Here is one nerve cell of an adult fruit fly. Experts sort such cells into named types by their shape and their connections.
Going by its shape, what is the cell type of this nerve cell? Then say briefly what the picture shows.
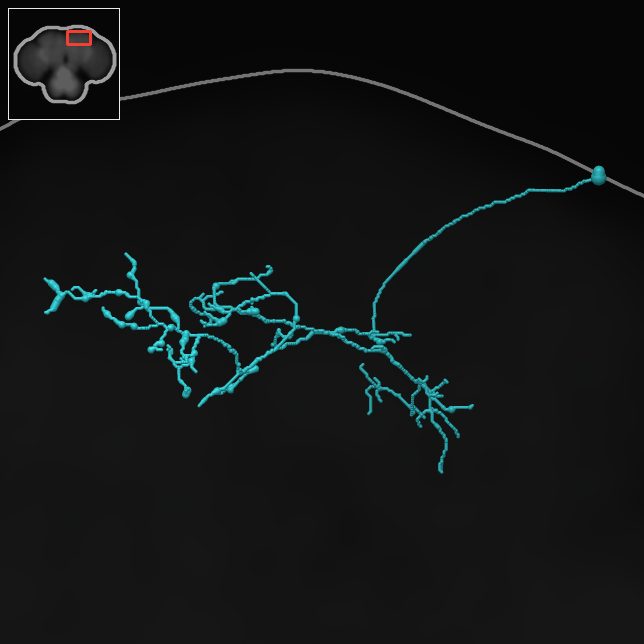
The cell type is SMP210. This is a central-brain intrinsic neuron. The cell body can be seen at the upper right of the picture. Dozens of branch ends can be seen.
